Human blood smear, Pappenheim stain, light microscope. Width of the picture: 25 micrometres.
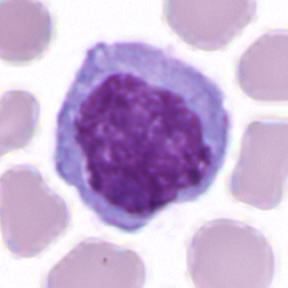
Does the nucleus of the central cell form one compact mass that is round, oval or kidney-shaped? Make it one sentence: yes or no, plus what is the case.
Yes, the nucleus of the cell is compact, undivided and round, oval or kidney-shaped.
